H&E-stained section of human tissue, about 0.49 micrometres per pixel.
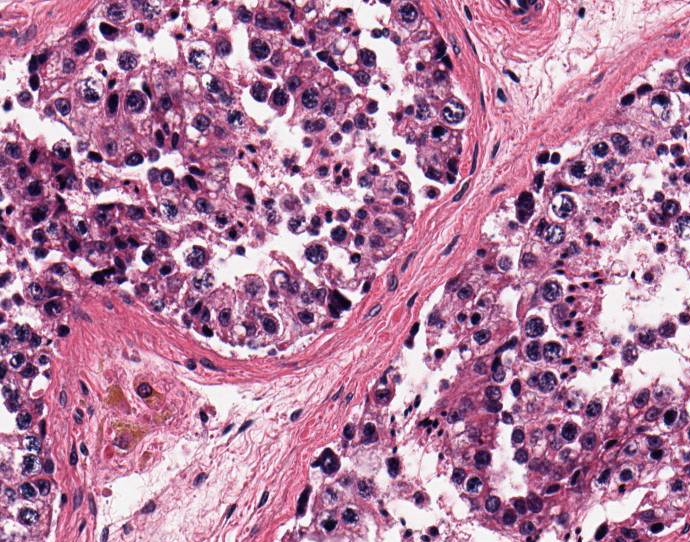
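Testis, haematoxylin and eosin. Bands of pink fibrous tissue divide the field into large rounded compartments of cells. Within the bands, elongated spindle-shaped nuclei lie parallel to the wavy eosinophilic fibres. Many cells in the compartments are large, with round vesicular nuclei and conspicuous nucleoli; smaller cells with dark, condensed nuclei are scattered among them.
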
